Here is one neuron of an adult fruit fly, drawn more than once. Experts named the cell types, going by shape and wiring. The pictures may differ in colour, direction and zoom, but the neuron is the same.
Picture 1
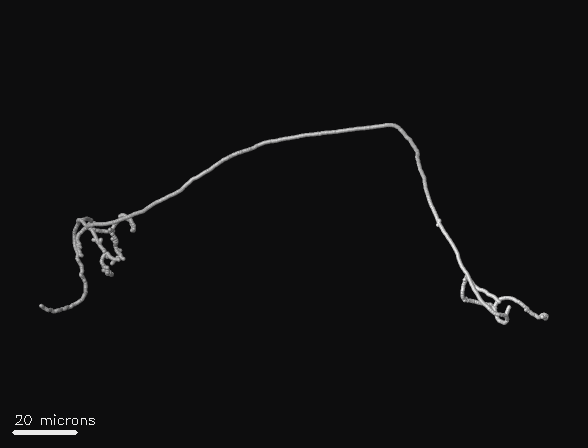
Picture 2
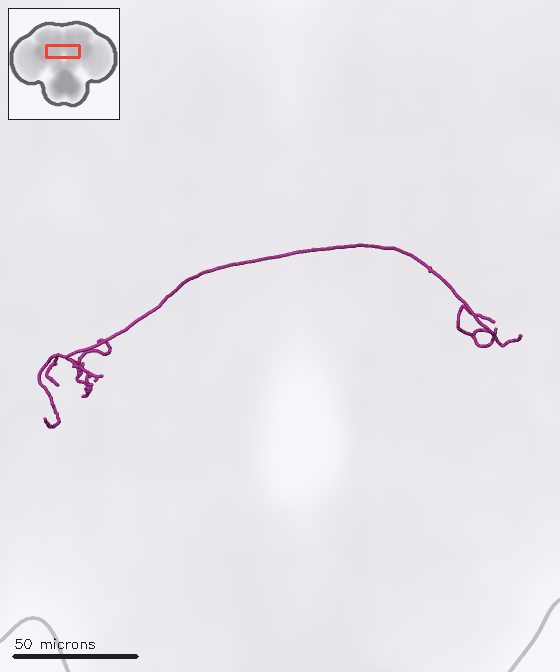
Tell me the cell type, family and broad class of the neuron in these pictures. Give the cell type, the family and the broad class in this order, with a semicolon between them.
ORN_VA1d; class olfactory; sensory neuron entering the brain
